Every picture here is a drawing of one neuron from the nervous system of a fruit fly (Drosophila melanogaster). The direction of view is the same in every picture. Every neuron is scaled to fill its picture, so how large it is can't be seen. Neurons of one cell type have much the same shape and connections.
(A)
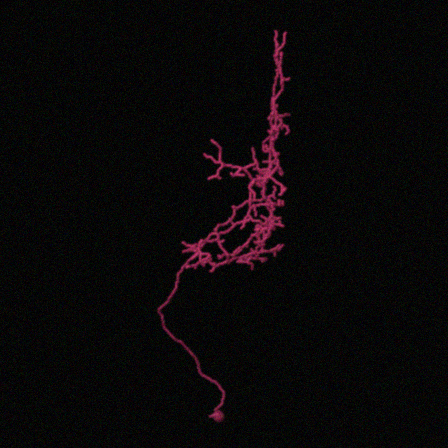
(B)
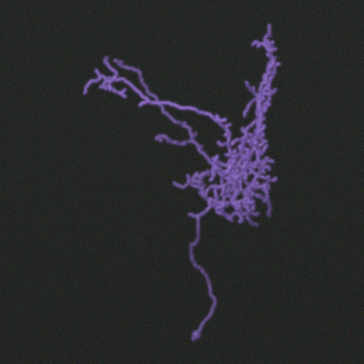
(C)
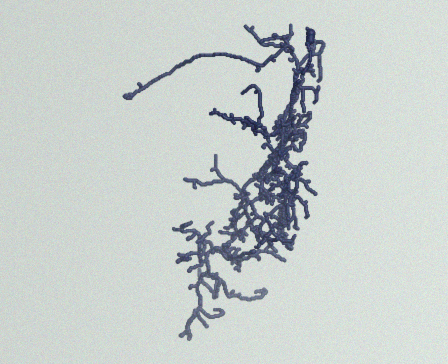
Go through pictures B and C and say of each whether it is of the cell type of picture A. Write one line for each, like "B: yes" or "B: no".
B: no
C: no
